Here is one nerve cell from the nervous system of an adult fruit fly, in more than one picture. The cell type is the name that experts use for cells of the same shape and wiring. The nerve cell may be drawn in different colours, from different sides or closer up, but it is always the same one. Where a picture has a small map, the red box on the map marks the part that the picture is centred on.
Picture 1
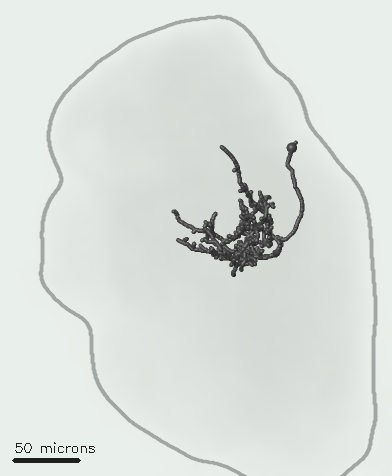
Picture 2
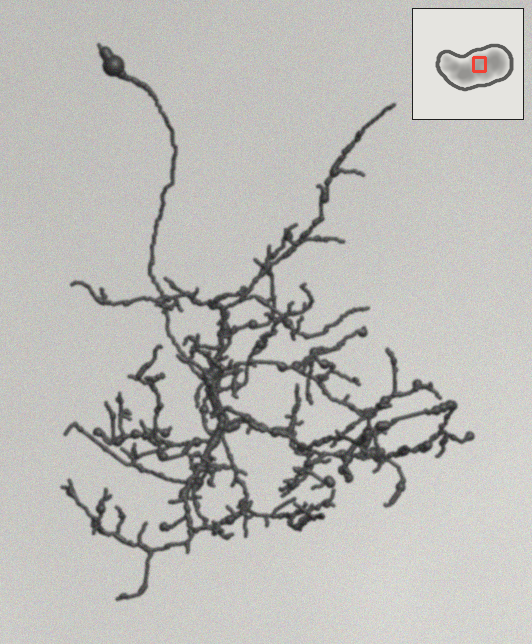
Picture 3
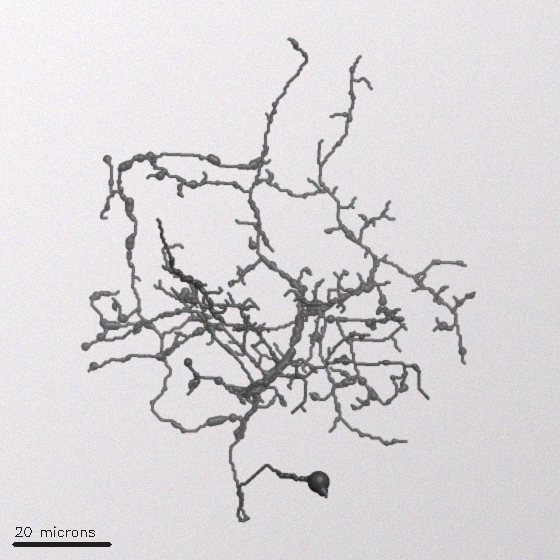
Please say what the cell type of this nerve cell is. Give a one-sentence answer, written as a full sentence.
The nerve cell is of cell type CB1958.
